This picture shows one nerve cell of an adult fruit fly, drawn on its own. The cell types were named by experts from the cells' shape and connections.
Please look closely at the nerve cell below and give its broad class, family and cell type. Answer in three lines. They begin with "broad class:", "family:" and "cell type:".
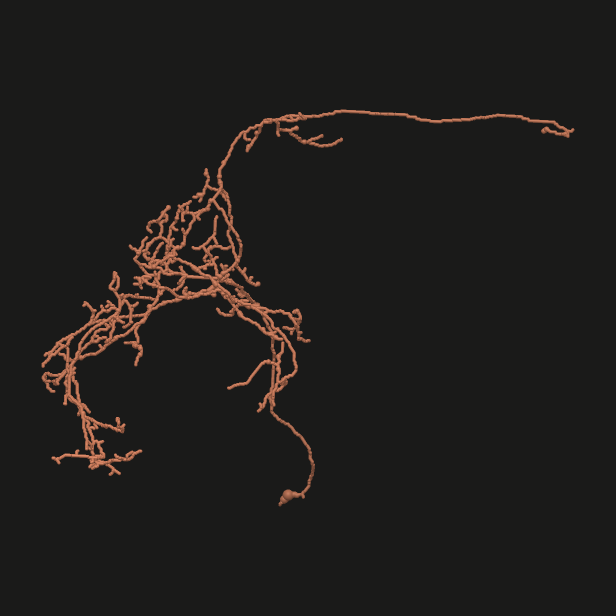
broad class: central-brain intrinsic neuron
family: hemilineage DM4_dorsal
cell type: pC1_5b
